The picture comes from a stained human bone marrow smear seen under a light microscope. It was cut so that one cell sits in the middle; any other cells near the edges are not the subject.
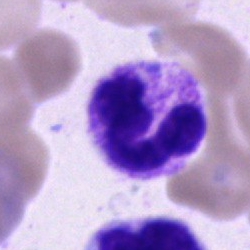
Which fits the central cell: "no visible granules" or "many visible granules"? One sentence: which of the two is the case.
What the cytoplasm holds is many visible granules.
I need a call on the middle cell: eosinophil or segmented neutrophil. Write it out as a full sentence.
The middle of this crop holds a segmented neutrophil.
